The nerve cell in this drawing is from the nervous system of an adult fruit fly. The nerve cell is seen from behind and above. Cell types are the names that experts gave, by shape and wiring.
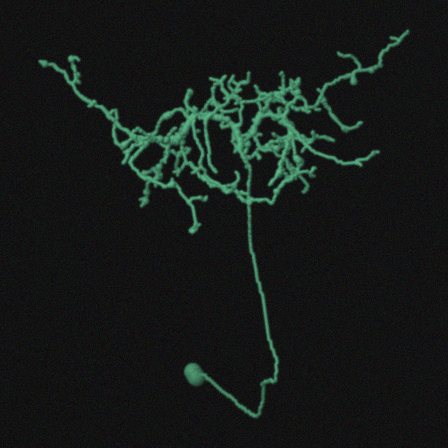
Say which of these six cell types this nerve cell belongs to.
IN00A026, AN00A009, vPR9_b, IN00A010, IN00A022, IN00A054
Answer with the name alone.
IN00A054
